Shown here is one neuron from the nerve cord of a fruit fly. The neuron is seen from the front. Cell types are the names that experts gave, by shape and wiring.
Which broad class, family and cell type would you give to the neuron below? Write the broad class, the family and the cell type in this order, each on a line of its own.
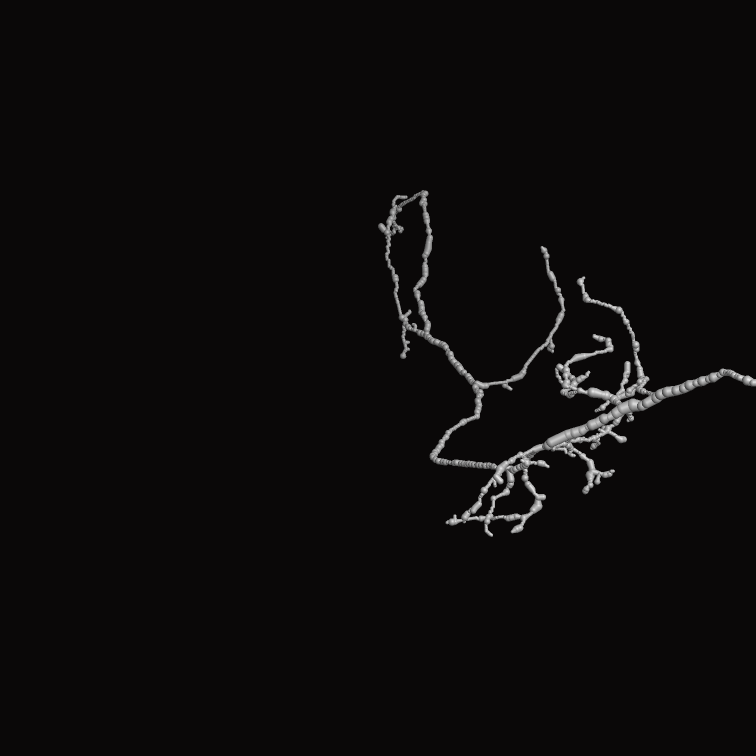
sensory neuron entering the nerve cord
class mechanosensory proprioceptive
SNpp31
